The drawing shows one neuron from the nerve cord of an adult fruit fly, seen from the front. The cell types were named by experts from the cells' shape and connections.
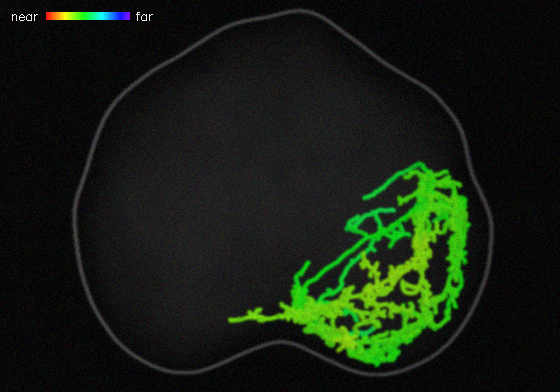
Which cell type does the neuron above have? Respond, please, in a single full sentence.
This neuron is assigned to the cell type IN04B008.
